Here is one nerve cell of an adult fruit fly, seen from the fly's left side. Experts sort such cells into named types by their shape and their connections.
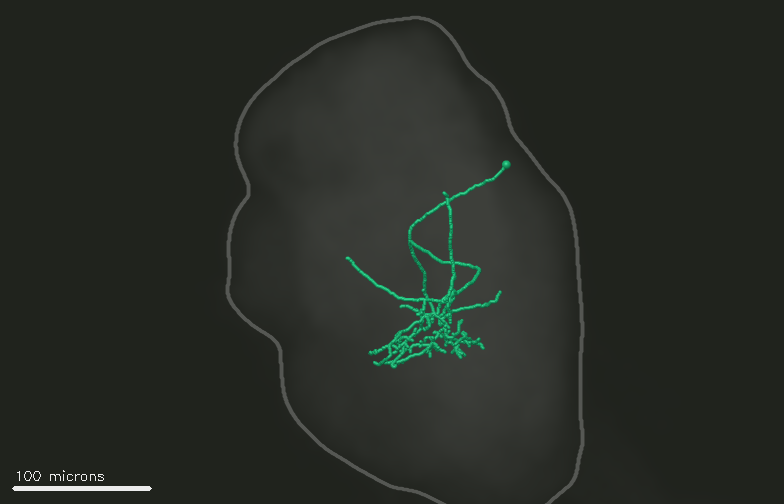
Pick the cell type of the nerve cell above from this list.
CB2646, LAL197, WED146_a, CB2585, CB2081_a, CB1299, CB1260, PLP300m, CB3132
CB2585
